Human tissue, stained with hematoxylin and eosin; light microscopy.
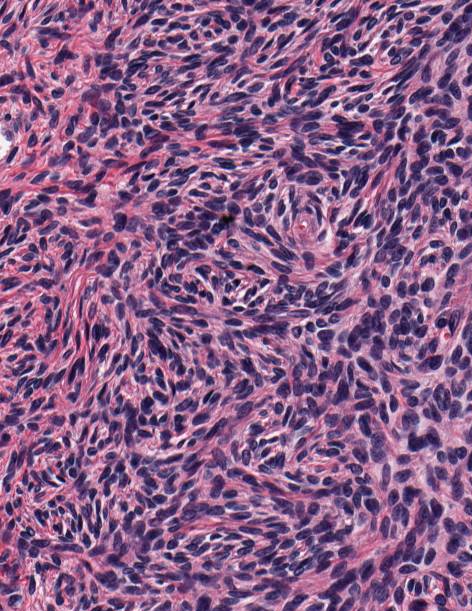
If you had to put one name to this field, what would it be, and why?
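Shown here is ovarian cortex, a dense proliferation of spindle-shaped cells in short, interlacing fascicles running in many directions. Scant cytoplasm leaves the nuclei crowded close together.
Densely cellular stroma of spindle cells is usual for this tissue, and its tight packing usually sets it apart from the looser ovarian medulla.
In the upper centre-right, spindle cells curve concentrically around a small vessel-like structure, forming a whorl.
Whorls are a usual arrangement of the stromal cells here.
No glands, epithelium or fat cells appear anywhere.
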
